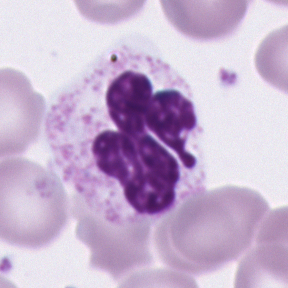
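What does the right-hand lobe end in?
A short tapering tail pointing down and to the right.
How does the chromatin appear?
Dark purple and coarsely clumped.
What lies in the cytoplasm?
Fine pink-violet granules, scattered through abundant, very pale cytoplasm.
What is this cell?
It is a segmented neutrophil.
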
